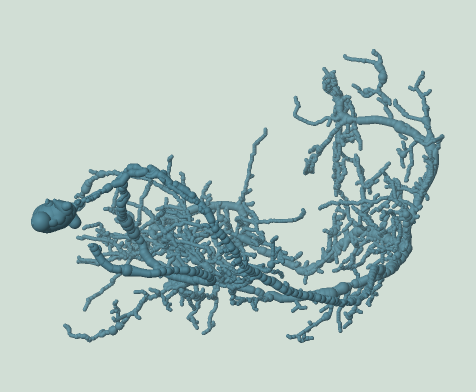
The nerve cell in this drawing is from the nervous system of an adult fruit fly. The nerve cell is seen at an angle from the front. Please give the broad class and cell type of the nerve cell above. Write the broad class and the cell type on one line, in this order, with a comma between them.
motor neuron of the brain, GNG651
